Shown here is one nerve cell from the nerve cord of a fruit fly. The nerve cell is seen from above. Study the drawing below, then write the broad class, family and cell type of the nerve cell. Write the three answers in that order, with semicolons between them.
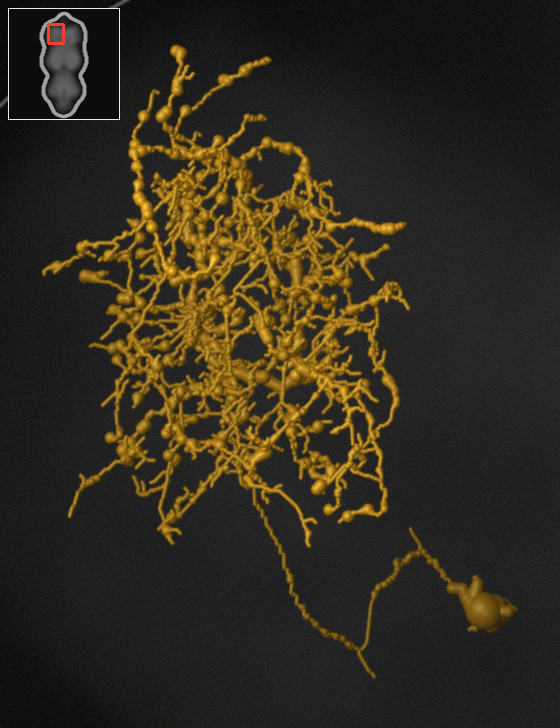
nerve-cord intrinsic neuron; hemilineage 04B; IN04B014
